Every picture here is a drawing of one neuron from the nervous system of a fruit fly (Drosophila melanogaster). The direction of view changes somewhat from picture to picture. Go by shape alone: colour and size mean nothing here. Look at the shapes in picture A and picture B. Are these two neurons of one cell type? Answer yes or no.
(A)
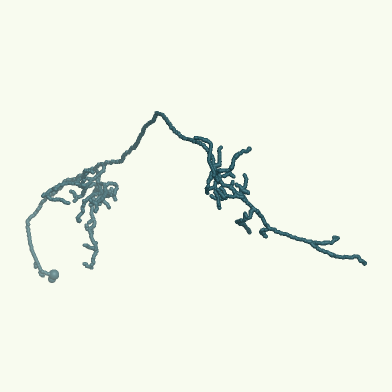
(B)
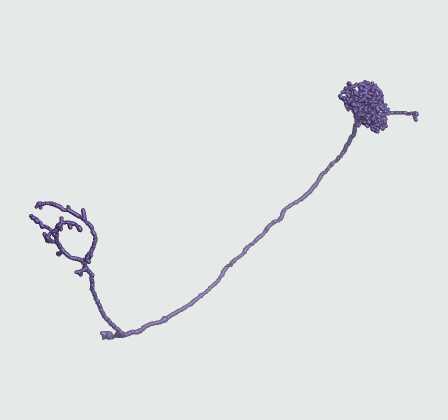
no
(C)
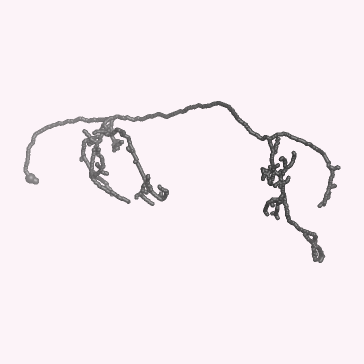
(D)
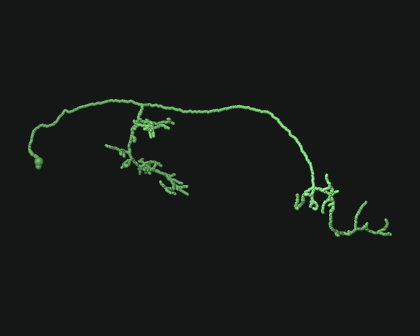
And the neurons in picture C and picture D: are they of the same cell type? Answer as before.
yes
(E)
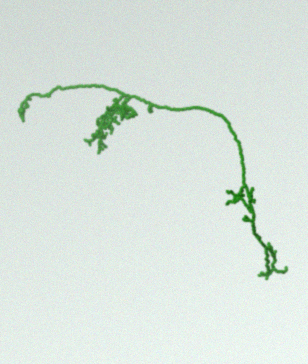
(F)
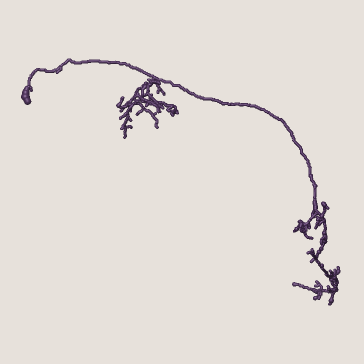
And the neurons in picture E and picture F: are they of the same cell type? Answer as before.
yes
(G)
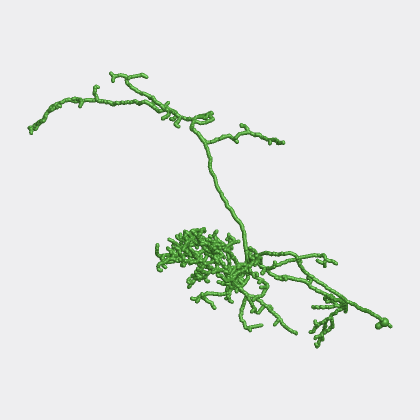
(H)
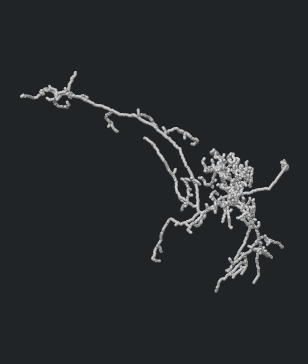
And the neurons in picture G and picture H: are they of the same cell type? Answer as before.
yes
